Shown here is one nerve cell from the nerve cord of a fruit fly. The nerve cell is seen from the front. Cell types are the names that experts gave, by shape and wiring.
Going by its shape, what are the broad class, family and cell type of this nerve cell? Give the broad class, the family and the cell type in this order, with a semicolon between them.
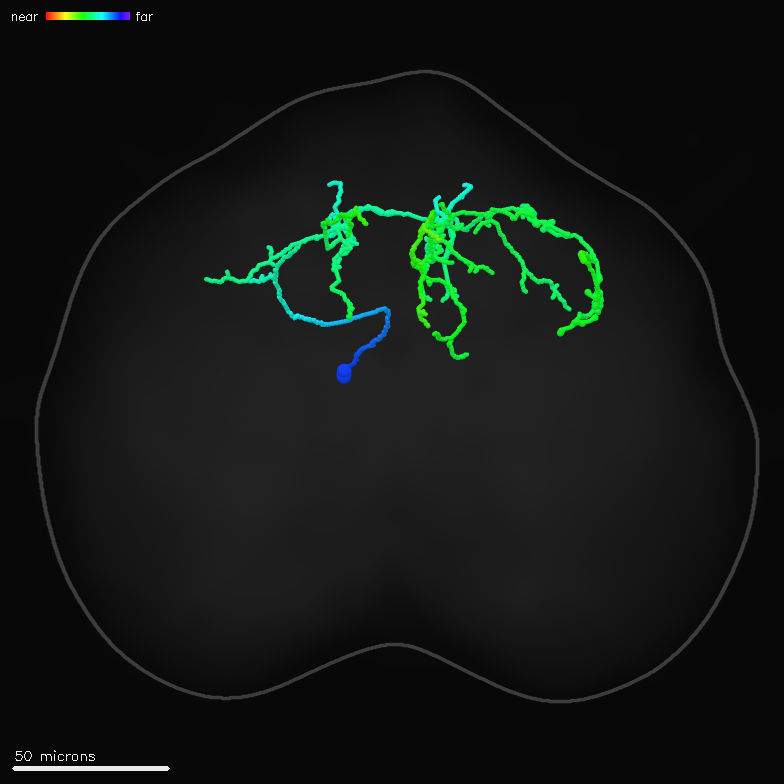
nerve-cord intrinsic neuron; hemilineage 06A; IN06A093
